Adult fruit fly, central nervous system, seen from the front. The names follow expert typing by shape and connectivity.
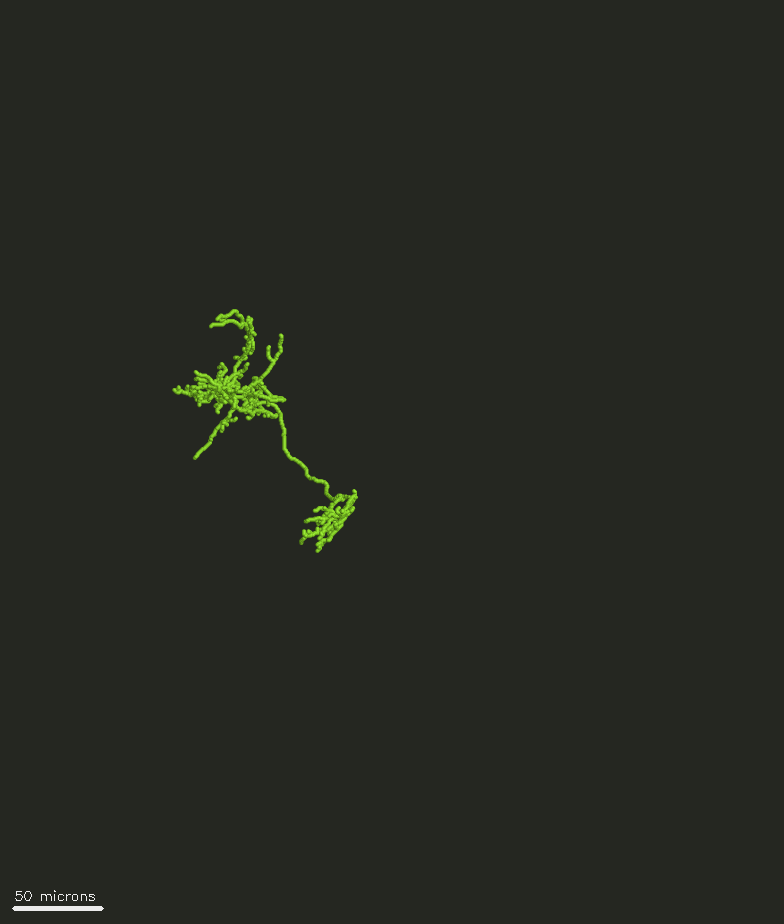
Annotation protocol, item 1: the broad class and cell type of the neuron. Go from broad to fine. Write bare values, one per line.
central-brain intrinsic neuron
PLP254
